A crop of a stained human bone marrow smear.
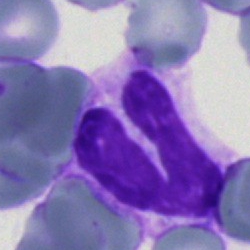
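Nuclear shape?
U, two long limbs joined at the lower end, open at top.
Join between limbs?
Broad band of nucleus, not a thin thread.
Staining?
Nucleus deep purple, dense throughout; pale lilac cytoplasm around it and in the cleft.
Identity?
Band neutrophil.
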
